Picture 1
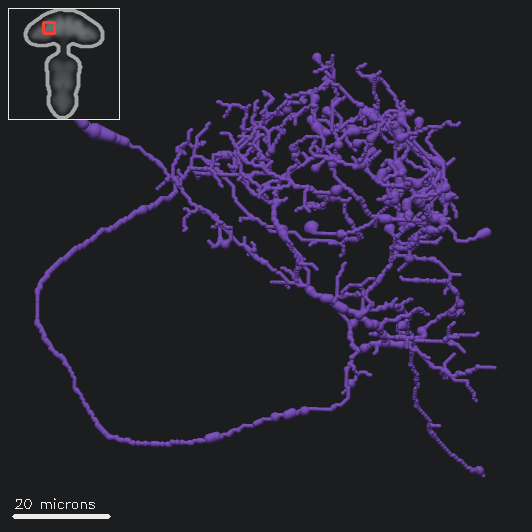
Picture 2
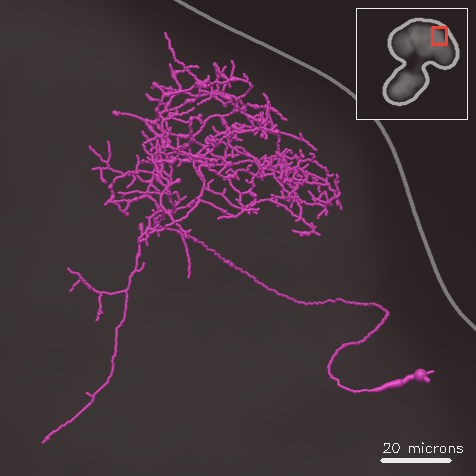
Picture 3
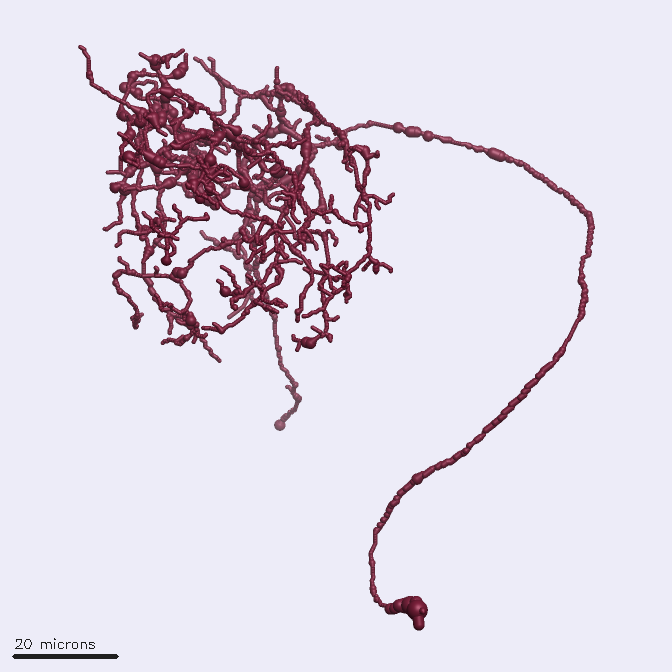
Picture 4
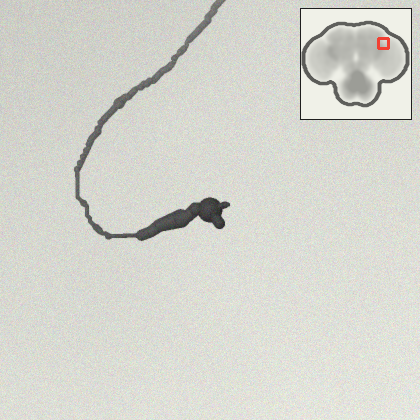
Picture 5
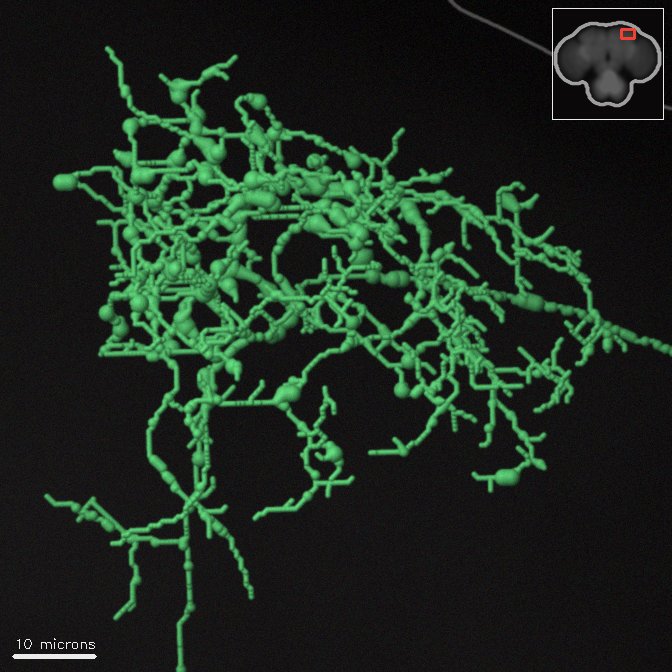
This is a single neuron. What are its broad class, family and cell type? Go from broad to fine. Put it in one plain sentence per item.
A central-brain intrinsic neuron of hemilineage SLPav2, type SLP077.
